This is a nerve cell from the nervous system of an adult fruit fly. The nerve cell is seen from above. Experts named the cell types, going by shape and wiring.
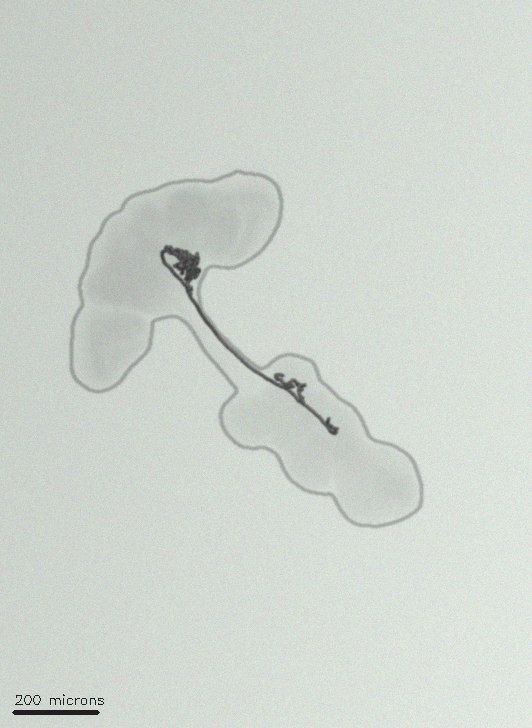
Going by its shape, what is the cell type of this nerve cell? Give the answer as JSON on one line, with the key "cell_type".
{"cell_type": "DNp16_a"}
